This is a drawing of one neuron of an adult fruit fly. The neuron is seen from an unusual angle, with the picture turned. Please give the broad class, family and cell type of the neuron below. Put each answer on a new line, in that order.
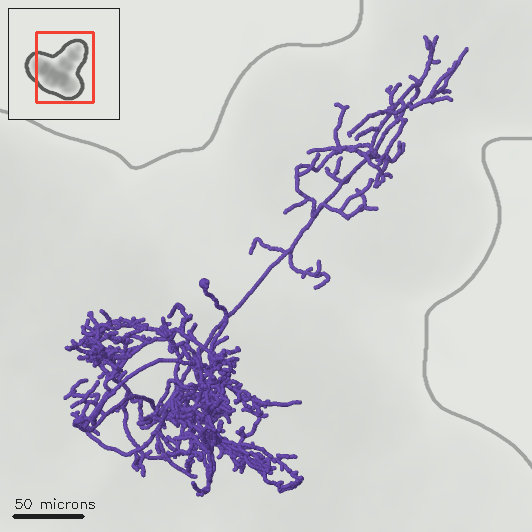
descending neuron
hemilineage SMPpm1
DNp63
